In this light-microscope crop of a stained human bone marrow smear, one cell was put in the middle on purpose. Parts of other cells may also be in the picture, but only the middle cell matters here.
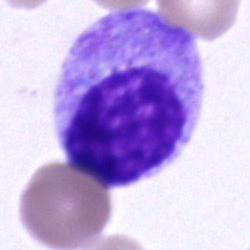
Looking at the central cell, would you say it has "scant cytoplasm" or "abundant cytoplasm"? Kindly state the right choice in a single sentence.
The cytoplasm forms a broad area around the nucleus.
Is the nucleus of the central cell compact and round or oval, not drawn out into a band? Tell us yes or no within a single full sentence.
Yes, there is one compact round or oval nucleus in this cell.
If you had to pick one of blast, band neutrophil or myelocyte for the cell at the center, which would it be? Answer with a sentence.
Regarding the central cell, it is a myelocyte.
